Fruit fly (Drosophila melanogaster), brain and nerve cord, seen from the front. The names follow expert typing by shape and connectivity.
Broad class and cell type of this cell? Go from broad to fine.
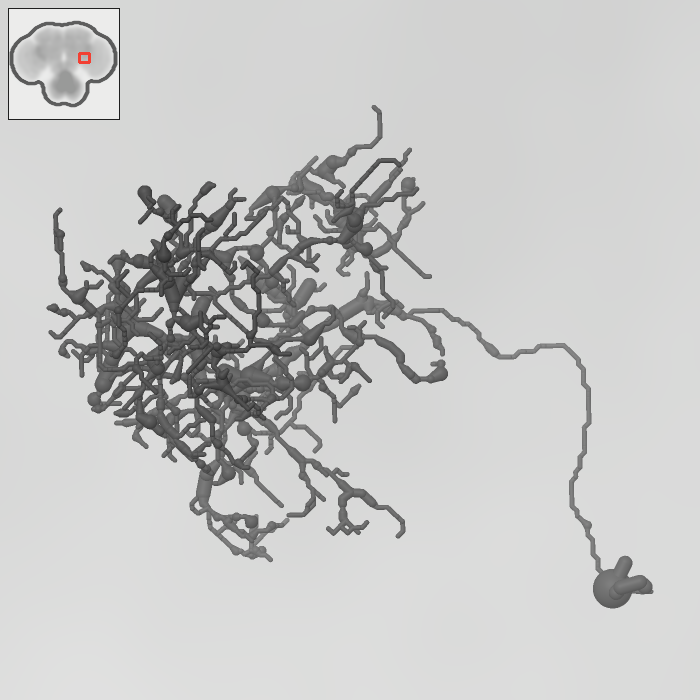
central-brain intrinsic neuron; AVLP377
